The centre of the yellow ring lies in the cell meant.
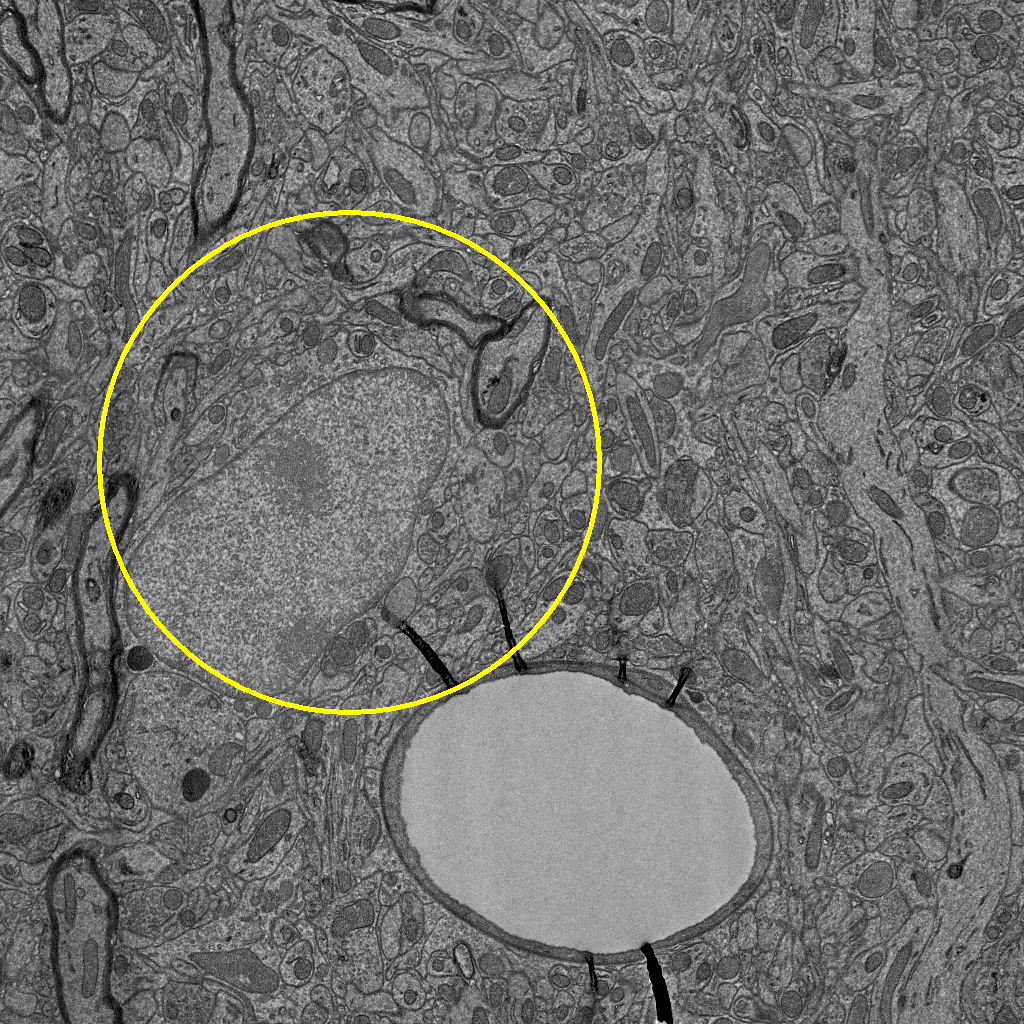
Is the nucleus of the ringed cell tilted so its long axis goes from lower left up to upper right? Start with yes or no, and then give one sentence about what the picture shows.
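Yes. The nucleus is a large elongated oval whose long axis runs from lower left to upper right.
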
